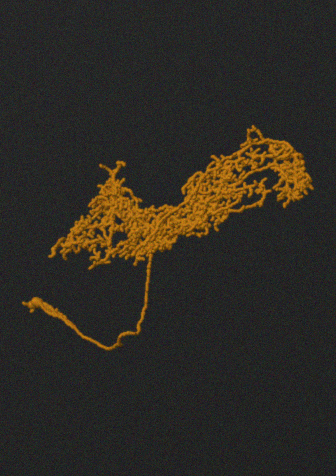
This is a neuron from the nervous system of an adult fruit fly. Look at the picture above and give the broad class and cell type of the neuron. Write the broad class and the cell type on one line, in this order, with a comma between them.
central-brain intrinsic neuron, GNG016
